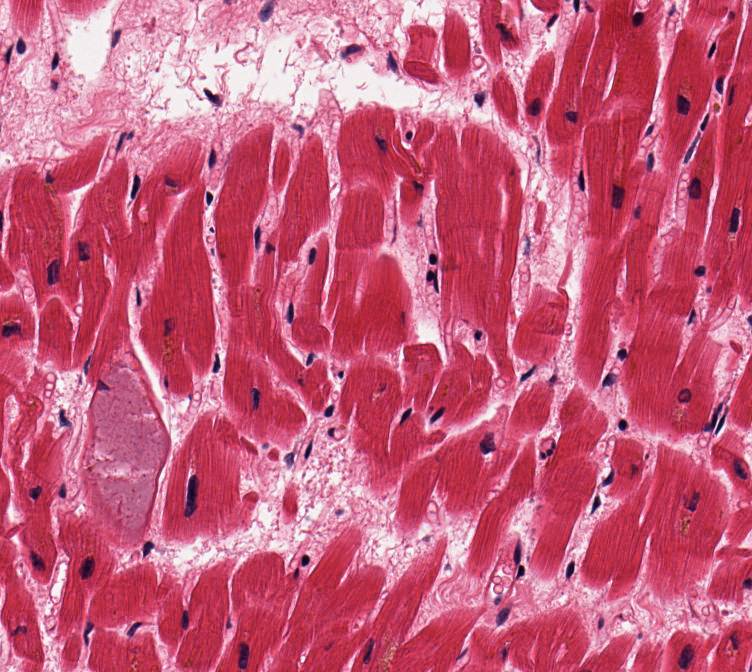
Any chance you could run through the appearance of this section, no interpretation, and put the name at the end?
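Branching striated muscle fibres run mostly top to bottom, somewhat obliquely. Fine golden-brown granules beside the nuclei in some fibres. Lower left: pale greyish-pink, finely granular, roughly oval area between fibres. Small dark elongated interstitial-cell nuclei in the narrow spaces between fibres. Section: left ventricle of the heart.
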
